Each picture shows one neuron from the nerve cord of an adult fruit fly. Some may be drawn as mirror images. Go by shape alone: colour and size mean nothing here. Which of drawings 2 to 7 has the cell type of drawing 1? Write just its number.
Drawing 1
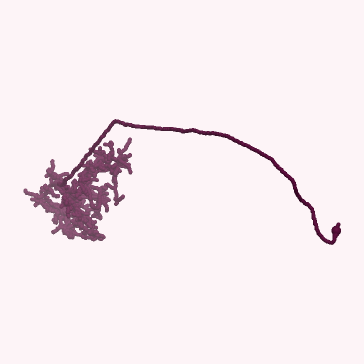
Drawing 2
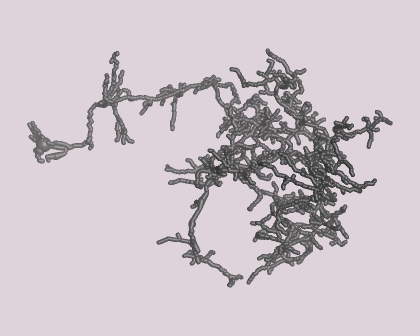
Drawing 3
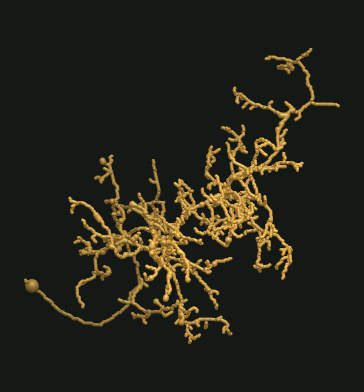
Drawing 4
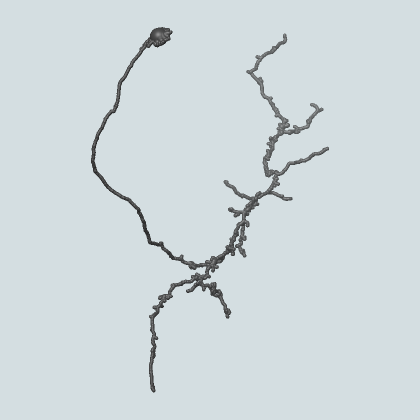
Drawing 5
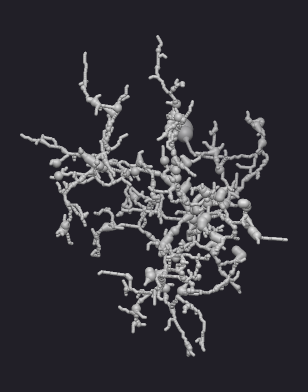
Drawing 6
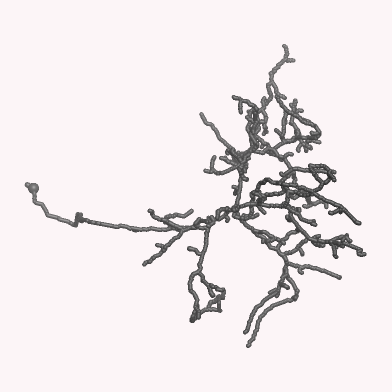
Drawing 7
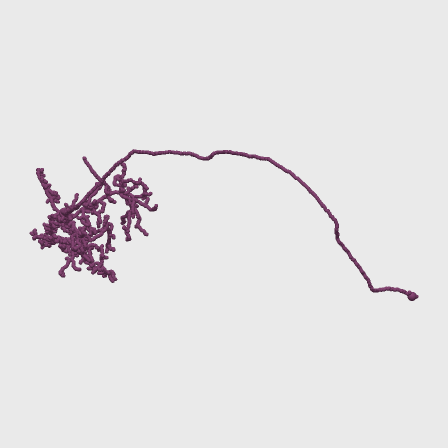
7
